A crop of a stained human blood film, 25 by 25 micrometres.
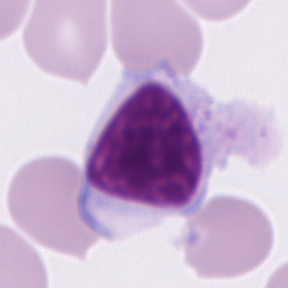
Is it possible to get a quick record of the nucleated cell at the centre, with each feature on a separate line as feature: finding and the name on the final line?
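Chromatin: dense, dark purple, coarsely clumped
Nucleoli: none seen
Nucleus: about 10 micrometres across
Cytoplasm: pale blue
Extension: ragged and frayed, trailing off the right side
Name: large granular lymphocyte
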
